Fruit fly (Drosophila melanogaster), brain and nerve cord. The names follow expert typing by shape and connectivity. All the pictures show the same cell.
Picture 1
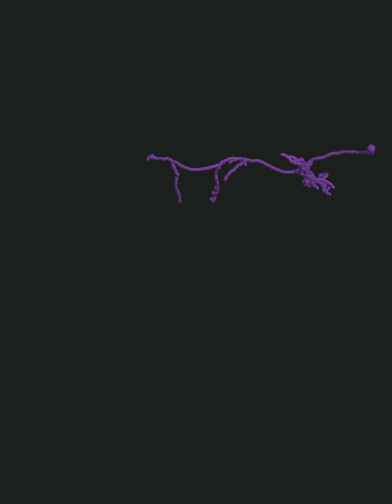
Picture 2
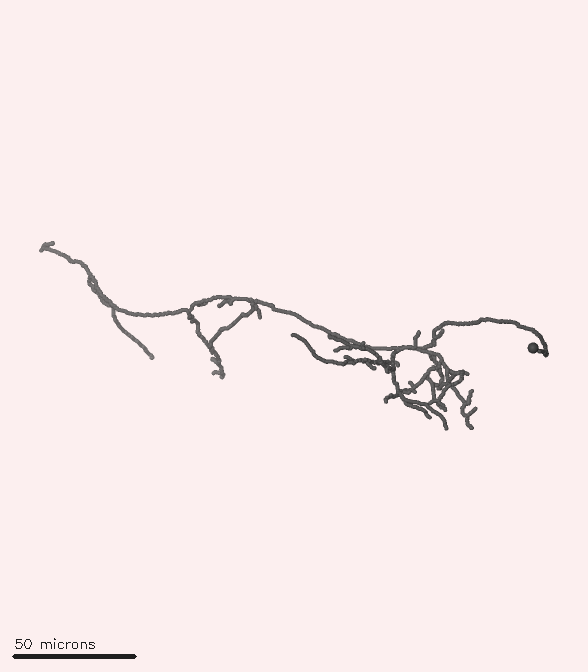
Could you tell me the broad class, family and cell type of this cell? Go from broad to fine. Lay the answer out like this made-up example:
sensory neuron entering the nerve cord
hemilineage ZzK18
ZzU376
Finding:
central-brain intrinsic neuron
hemilineage LHp2
LHPV6f1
